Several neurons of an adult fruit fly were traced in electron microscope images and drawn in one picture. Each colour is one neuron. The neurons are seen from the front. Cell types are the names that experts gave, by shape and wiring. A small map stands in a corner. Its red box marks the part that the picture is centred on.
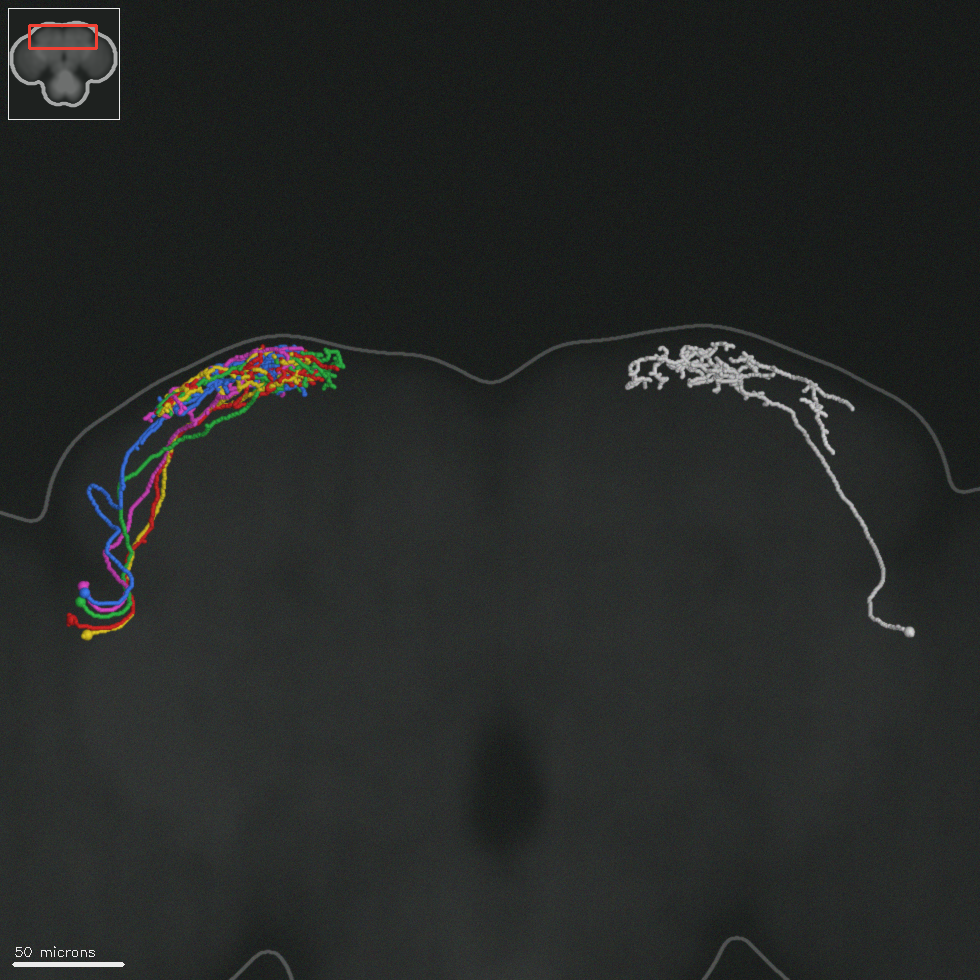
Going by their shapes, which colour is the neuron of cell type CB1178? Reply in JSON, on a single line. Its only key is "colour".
{"colour": "green"}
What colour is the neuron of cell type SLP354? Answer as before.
{"colour": "red"}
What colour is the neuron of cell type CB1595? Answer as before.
{"colour": "magenta"}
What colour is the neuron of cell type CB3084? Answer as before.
{"colour": "white"}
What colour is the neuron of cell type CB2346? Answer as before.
{"colour": "yellow"}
